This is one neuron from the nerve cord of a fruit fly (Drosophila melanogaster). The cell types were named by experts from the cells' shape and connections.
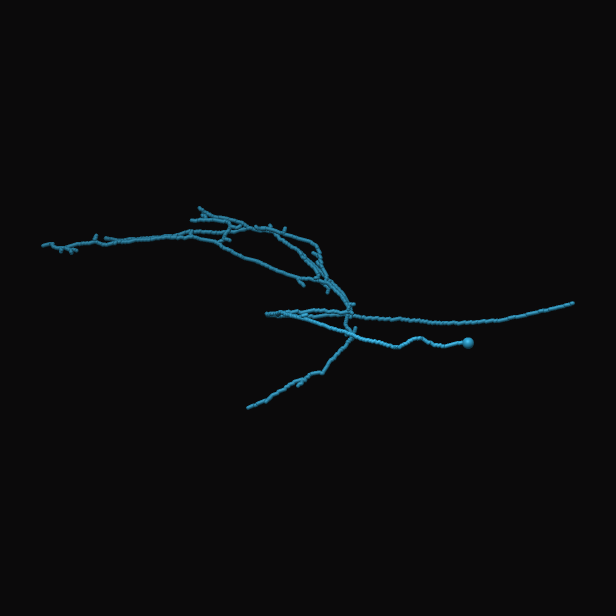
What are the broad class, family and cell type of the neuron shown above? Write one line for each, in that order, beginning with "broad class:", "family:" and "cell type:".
broad class: ascending neuron
family: hemilineage 08B
cell type: AN08B113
